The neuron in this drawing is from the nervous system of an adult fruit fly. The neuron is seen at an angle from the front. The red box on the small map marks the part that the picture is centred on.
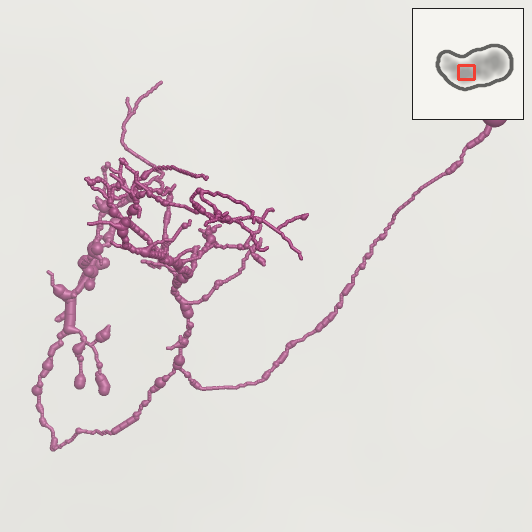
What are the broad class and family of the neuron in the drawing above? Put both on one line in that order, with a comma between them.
nerve-cord intrinsic neuron, hemilineage 09A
